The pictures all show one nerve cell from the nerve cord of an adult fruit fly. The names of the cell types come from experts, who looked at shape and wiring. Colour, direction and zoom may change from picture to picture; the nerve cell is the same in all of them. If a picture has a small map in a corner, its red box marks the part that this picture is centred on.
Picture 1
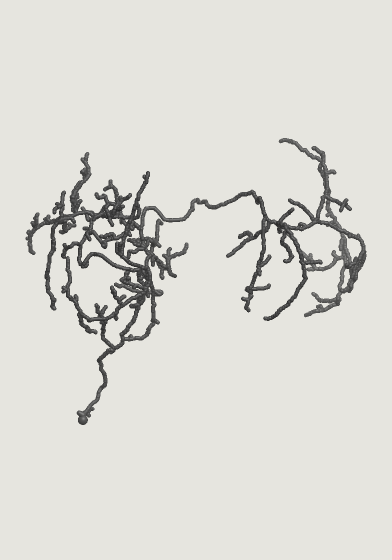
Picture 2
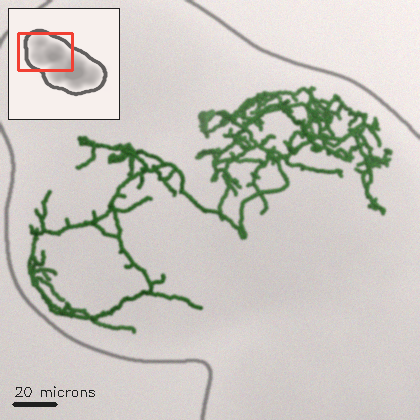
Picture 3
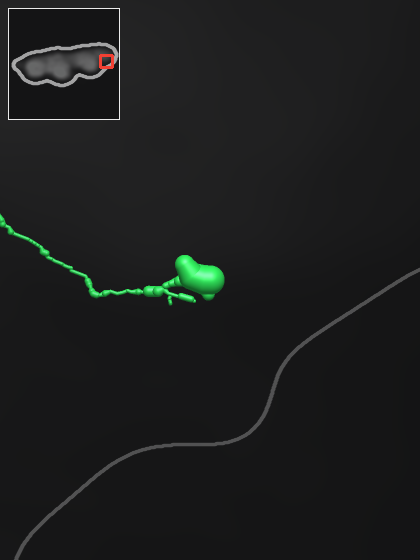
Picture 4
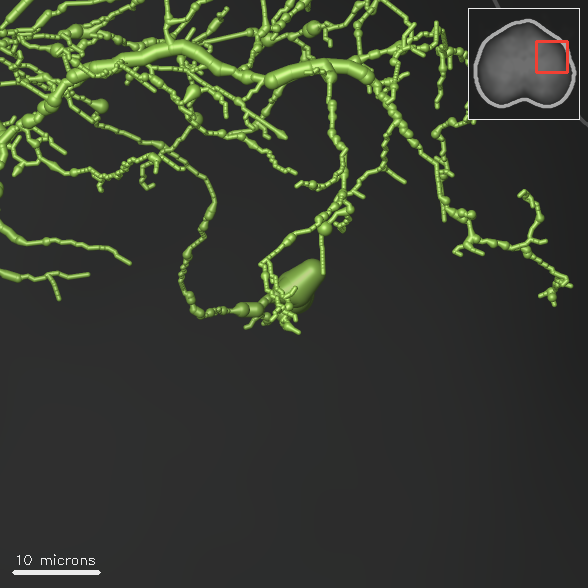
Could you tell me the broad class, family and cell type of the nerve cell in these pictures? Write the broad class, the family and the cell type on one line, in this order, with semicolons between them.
nerve-cord intrinsic neuron; hemilineage 19B; IN19B112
